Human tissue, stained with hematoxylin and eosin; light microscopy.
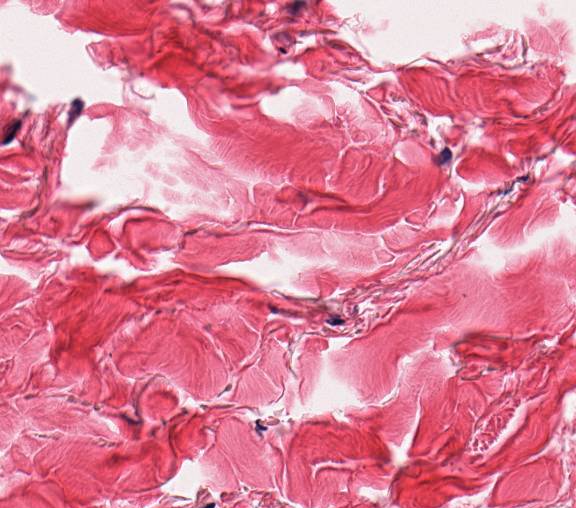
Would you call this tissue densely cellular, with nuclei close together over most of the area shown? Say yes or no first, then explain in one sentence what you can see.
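No. Nuclei are very sparse, with only a few scattered between the bundles.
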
